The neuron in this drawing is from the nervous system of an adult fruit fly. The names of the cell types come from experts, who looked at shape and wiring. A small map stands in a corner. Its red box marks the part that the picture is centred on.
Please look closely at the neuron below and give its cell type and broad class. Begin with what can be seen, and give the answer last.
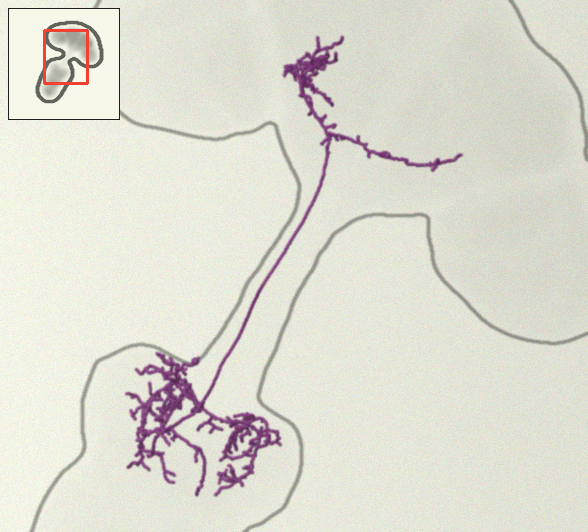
It reaches both the brain and the nerve cord, passing through the neck. Dozens of branch ends can be seen. Its cell type is ANXXX108. This is an ascending neuron.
